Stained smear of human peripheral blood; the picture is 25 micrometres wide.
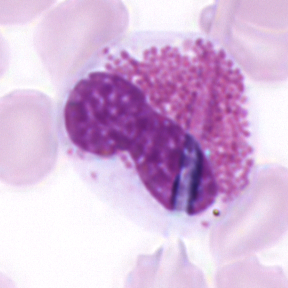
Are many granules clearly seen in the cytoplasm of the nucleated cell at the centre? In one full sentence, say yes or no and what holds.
Yes, many visible granules are held in the cytoplasm of the cell.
